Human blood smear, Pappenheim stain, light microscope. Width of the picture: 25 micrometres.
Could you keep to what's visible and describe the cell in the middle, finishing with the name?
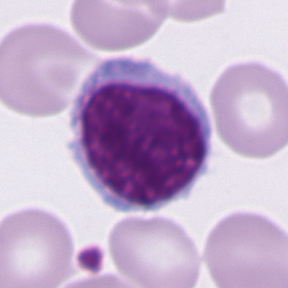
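Let me look at the nucleus first: round to slightly oval, with no indentation or lobes. The chromatin is dark purple and dense, in coarse clumps. Around it the cytoplasm makes only a narrow rim, and I notice its edge is finely ragged with tiny projections. This is a typical lymphocyte.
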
